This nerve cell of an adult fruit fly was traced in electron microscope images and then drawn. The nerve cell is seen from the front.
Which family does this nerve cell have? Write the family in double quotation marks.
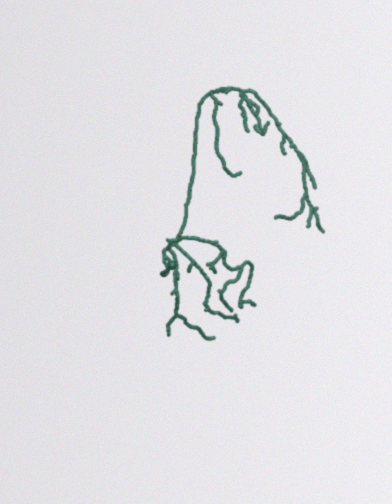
"Cm"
